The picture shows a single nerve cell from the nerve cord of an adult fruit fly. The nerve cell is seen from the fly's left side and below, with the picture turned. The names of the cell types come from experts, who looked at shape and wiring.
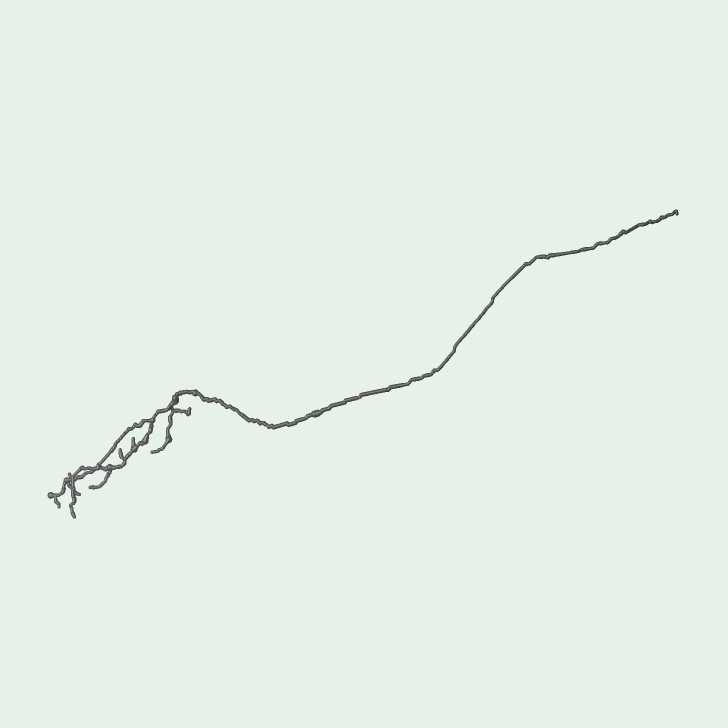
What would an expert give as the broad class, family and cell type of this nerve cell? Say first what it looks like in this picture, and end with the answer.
No cell body is drawn. There are a dozen or fewer branch ends. It is a sensory neuron entering the nerve cord. Its family is called class gustatory. The cell type is WG1.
